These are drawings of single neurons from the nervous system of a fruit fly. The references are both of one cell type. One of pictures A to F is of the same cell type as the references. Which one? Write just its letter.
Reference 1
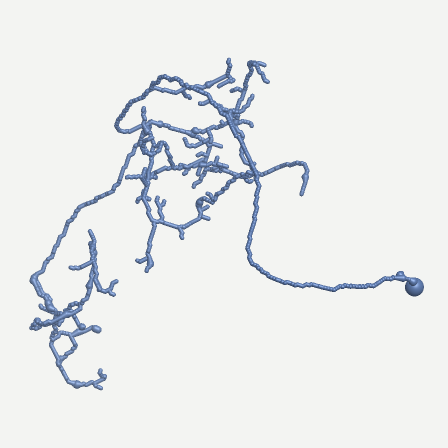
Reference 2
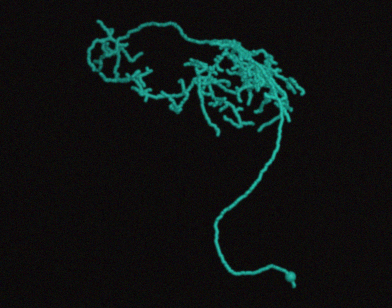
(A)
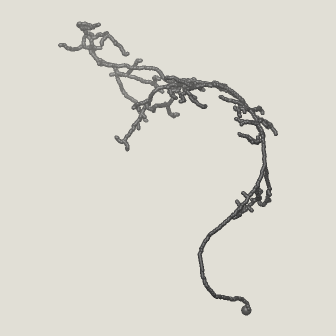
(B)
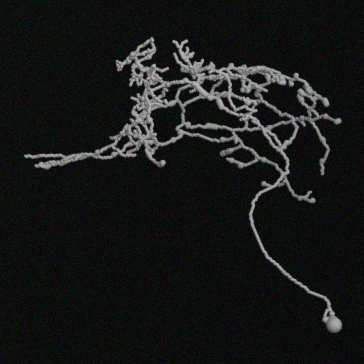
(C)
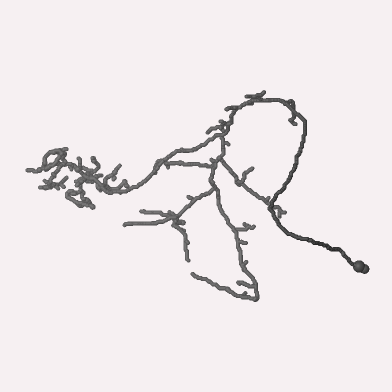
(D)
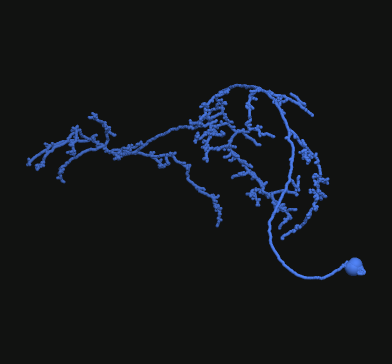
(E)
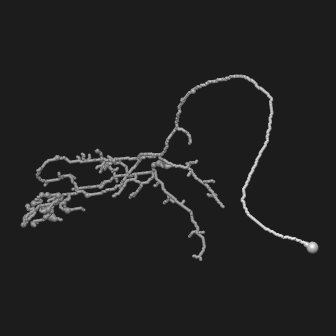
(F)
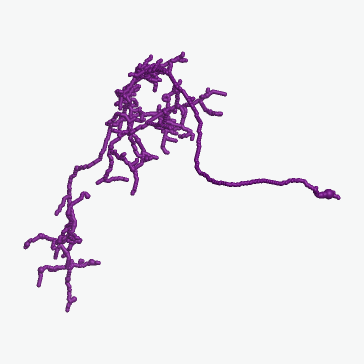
F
